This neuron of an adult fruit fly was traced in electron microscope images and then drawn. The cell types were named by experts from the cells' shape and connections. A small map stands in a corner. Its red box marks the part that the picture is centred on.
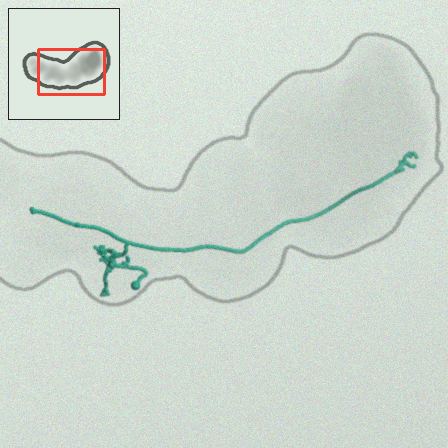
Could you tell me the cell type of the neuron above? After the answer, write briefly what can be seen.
The cell type is AN10B048. It is an ascending neuron. In this view it is more than twice as wide as it is tall.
